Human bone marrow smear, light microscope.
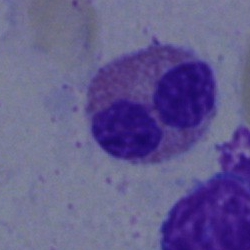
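Eosinophil in a stained bone marrow smear. Look for its two nuclear lobes lying diagonally, one at the upper right and one at the lower left; their chromatin is dense and dark purple. A moderate amount of pinkish, finely granular cytoplasm surrounds them.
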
